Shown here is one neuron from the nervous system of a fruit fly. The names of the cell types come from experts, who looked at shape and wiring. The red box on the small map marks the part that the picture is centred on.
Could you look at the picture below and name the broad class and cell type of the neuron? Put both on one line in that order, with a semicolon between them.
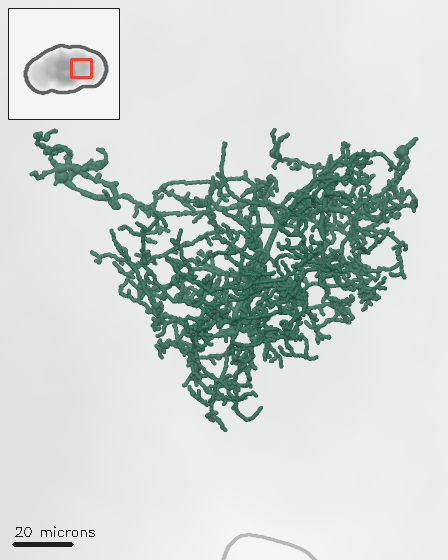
central-brain intrinsic neuron; AVLP592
